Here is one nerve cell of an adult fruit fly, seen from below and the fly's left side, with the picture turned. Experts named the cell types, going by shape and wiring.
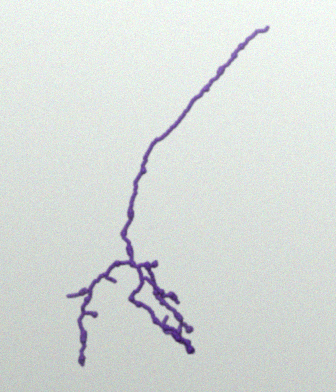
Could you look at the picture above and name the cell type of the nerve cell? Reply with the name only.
JO-EV3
